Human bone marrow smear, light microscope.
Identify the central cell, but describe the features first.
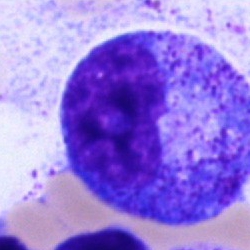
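Notice the outline here, round and smooth. The nucleus is one unsegmented mass, sitting off toward the left side of the cell. Between the granules, the cytoplasm is a pale lilac-blue. That one is a promyelocyte.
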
